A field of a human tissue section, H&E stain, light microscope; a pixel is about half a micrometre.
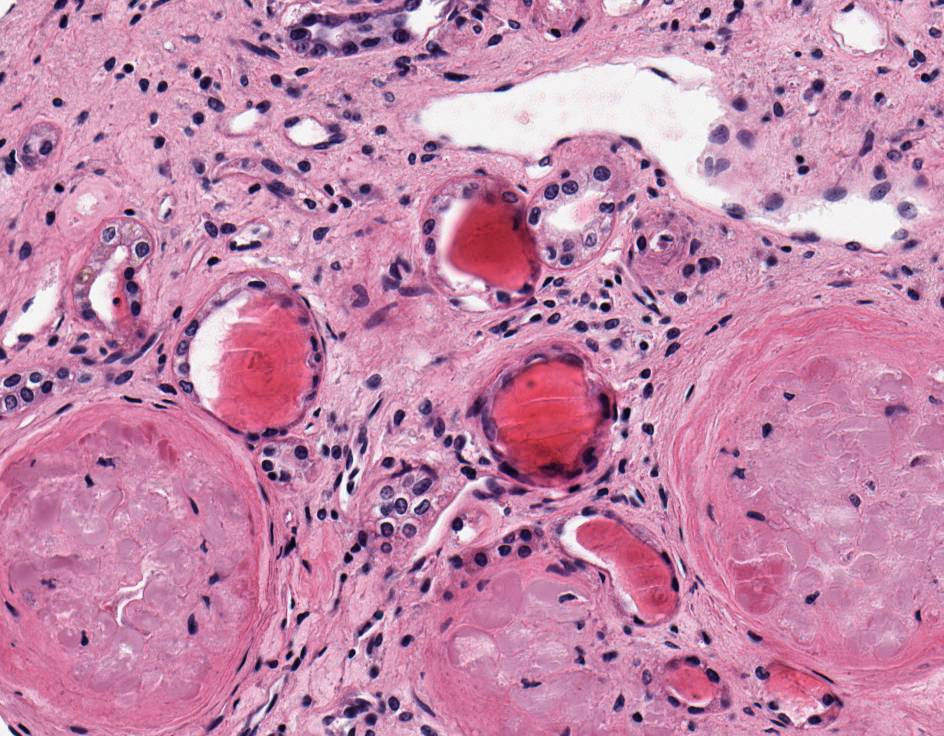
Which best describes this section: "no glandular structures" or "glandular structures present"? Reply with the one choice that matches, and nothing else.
Glandular structures present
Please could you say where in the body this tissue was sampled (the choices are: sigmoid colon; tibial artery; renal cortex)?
renal cortex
